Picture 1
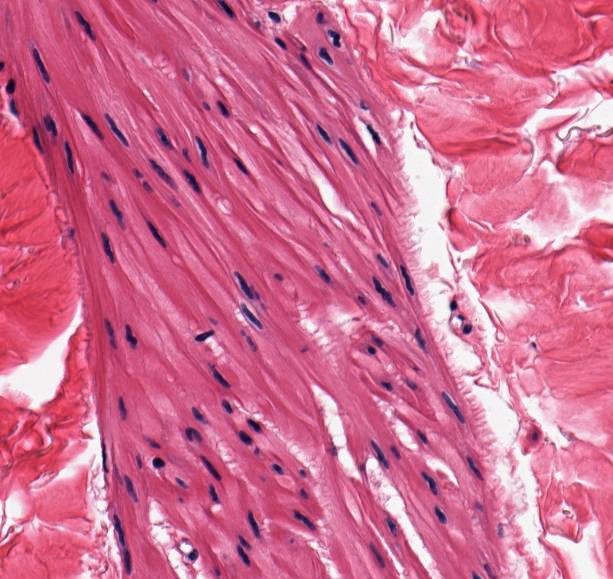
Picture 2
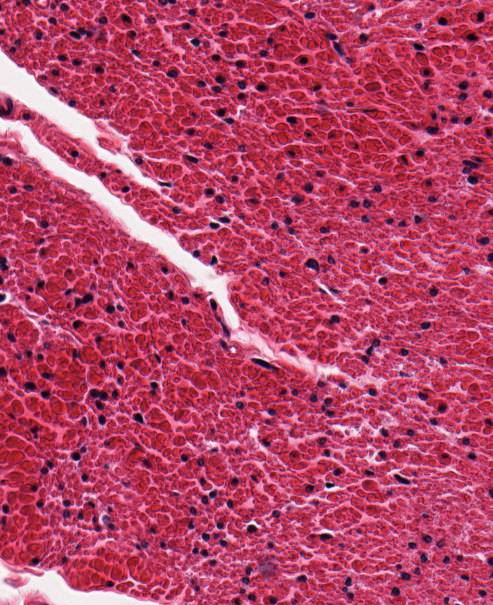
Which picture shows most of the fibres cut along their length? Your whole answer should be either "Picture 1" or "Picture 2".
Picture 1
